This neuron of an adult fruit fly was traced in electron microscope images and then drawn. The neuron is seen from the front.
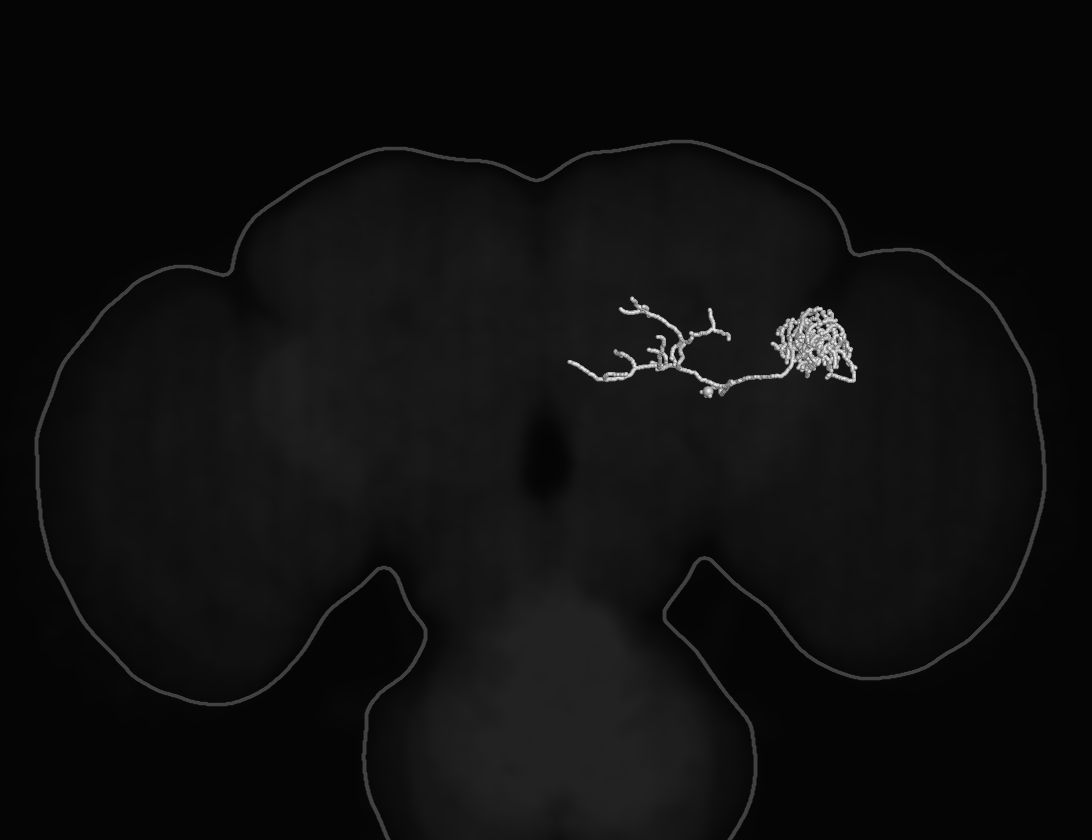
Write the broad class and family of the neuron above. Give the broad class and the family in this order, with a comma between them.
visual projection neuron, hemilineage VPNp&v1_ventral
